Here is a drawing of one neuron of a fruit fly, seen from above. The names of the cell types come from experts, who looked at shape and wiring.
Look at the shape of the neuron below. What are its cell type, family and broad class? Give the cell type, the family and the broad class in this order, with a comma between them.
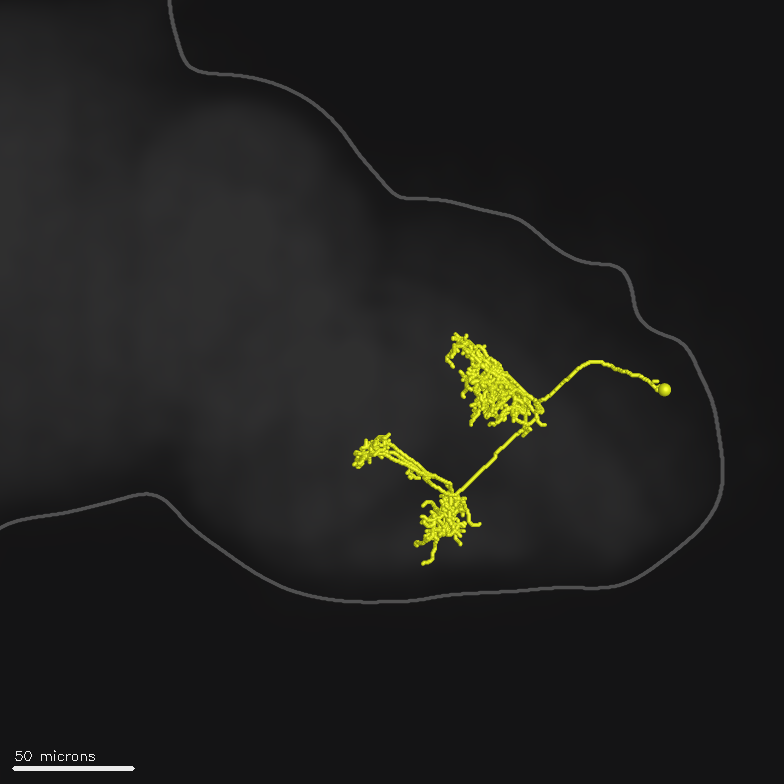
TmY16, TmY, optic-lobe intrinsic neuron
